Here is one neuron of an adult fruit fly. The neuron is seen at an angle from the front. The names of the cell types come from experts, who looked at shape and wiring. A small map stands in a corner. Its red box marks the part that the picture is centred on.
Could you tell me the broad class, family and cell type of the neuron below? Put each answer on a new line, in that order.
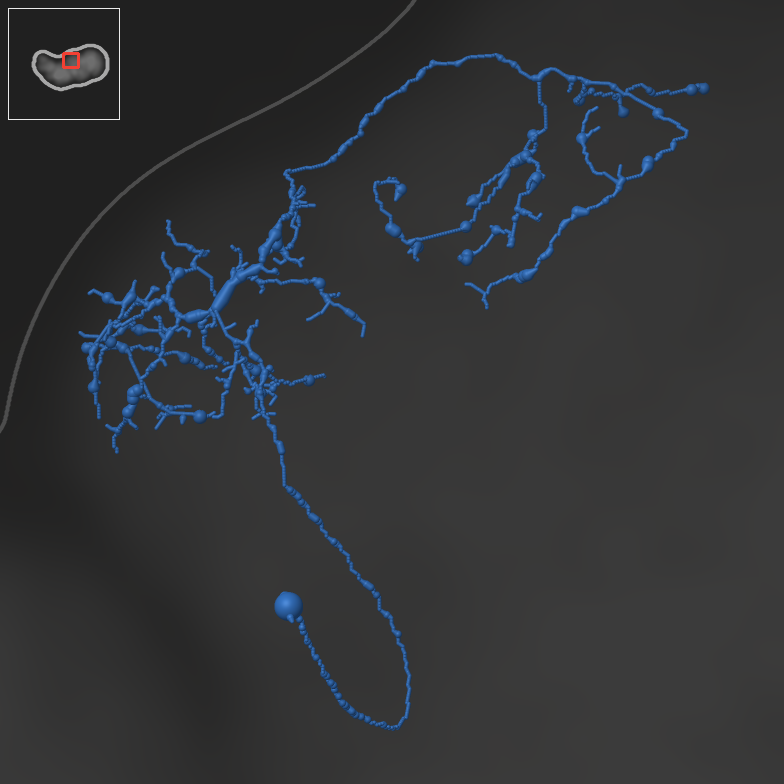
central-brain intrinsic neuron
hemilineage VPNl&d1_dorsal
CB1389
